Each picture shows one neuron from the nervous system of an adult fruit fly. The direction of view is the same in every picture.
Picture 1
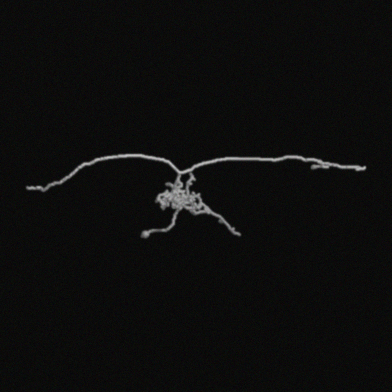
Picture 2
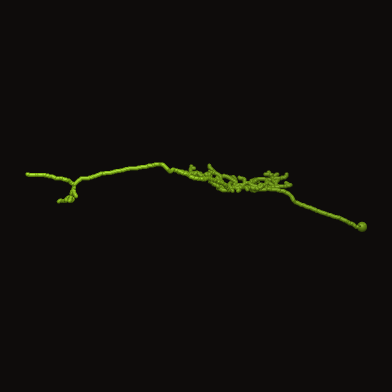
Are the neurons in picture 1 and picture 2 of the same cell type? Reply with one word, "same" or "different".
different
